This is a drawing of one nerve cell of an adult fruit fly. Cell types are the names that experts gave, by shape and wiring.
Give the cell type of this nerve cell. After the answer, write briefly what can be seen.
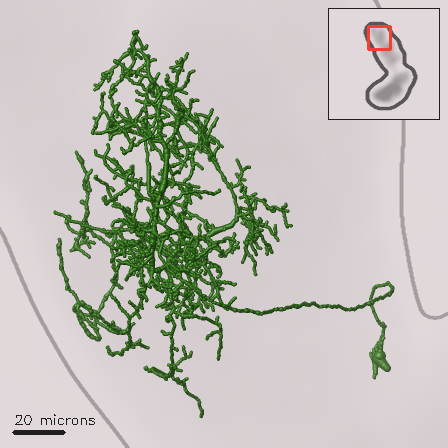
It is of cell type IN01A016. This is a nerve-cord intrinsic neuron. The cell body can be seen at the lower right of the picture. By the scale bar it is about 160 microns tall in this view.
